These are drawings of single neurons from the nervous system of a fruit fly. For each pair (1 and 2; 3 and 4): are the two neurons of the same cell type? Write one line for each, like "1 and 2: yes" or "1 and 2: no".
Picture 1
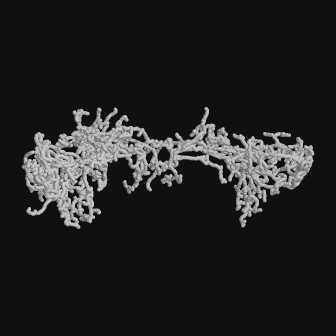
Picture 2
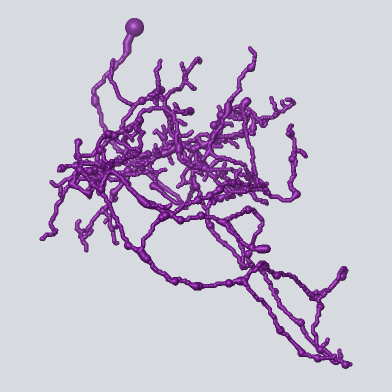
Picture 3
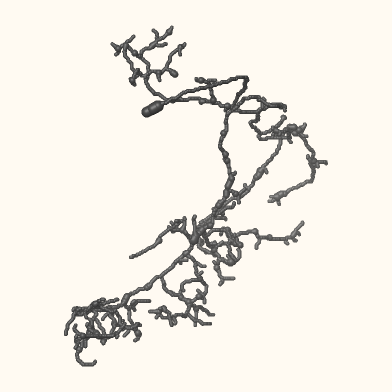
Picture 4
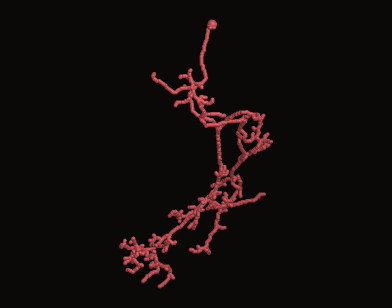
1 and 2: no
3 and 4: yes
